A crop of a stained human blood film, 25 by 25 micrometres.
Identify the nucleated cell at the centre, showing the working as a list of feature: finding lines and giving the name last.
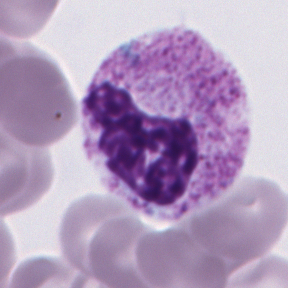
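Outline: roughly round, edge smooth
Nucleus: one irregular curved mass, lower left of the cell
Granules: many small pink-purple ones, filling the cytoplasm throughout
Vacuoles: look closely, there are none
Name: segmented neutrophil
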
